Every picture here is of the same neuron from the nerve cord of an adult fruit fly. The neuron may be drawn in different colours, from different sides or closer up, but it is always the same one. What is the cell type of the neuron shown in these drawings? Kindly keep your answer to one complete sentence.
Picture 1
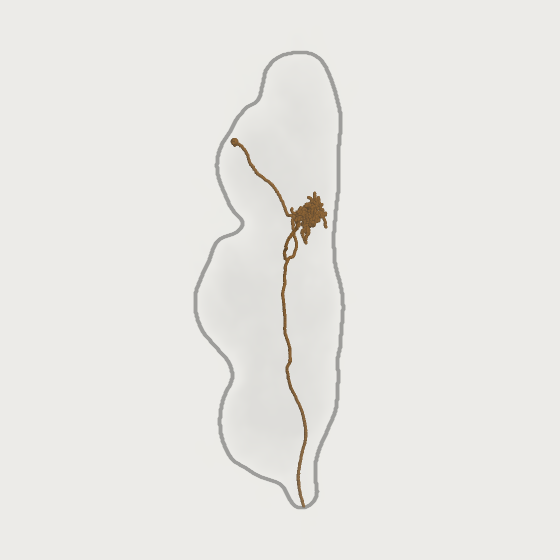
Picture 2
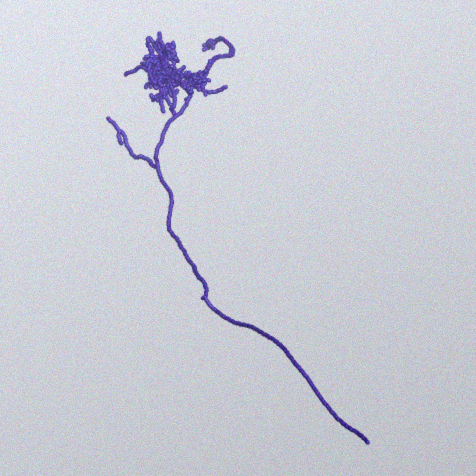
The neuron belongs to cell type AN07B036.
